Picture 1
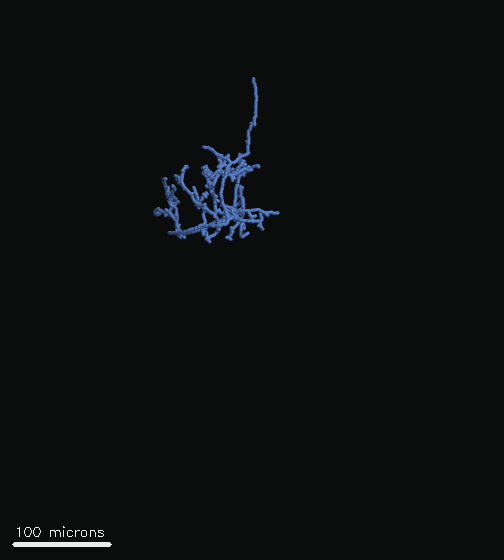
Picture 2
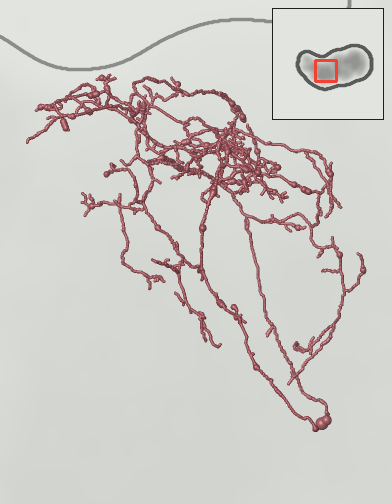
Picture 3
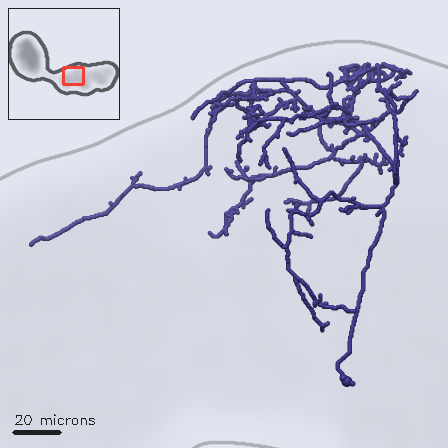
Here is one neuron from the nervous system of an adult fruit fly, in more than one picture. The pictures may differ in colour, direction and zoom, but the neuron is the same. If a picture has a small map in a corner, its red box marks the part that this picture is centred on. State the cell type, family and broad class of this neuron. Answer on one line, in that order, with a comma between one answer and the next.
IN08A011, hemilineage 08A, nerve-cord intrinsic neuron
